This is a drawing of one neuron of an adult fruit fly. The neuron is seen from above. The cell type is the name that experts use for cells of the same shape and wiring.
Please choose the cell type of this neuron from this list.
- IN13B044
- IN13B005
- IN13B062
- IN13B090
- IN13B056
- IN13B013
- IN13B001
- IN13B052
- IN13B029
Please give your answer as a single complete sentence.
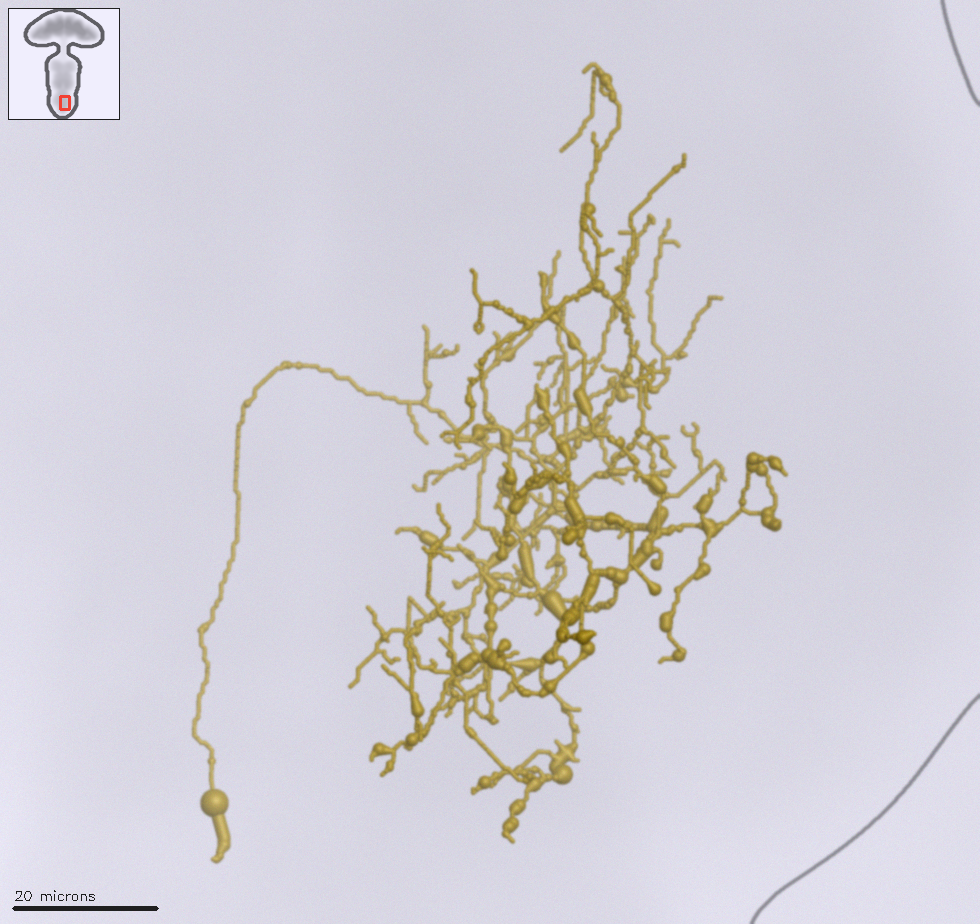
A cell of type IN13B044 is what this neuron is.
